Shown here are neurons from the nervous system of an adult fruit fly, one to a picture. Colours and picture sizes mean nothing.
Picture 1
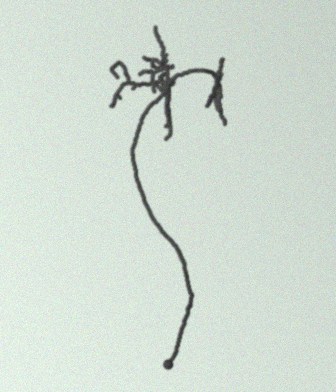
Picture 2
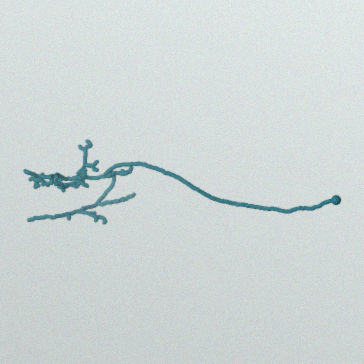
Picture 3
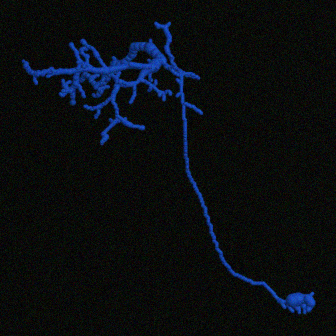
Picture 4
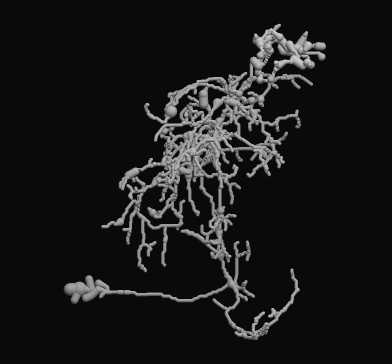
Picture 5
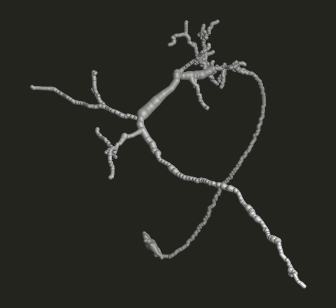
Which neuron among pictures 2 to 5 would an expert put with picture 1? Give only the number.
2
